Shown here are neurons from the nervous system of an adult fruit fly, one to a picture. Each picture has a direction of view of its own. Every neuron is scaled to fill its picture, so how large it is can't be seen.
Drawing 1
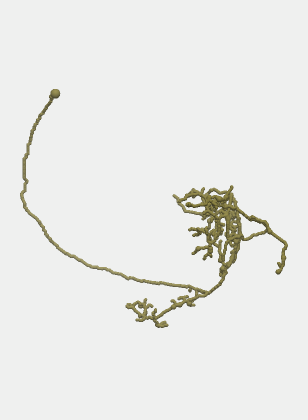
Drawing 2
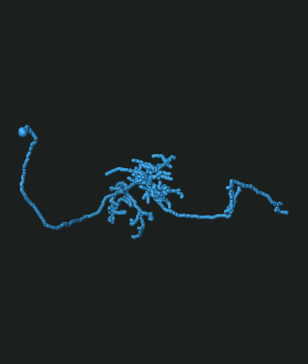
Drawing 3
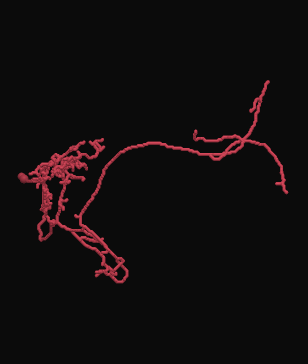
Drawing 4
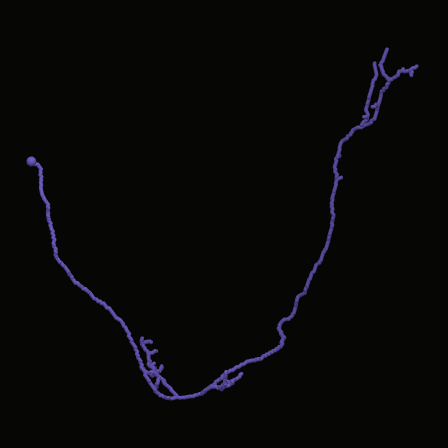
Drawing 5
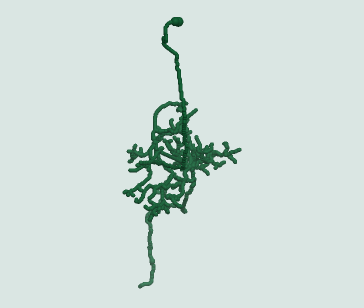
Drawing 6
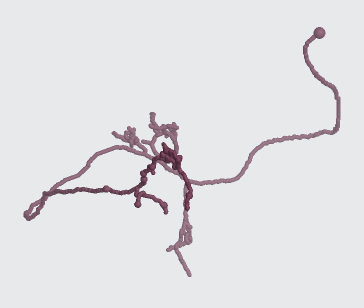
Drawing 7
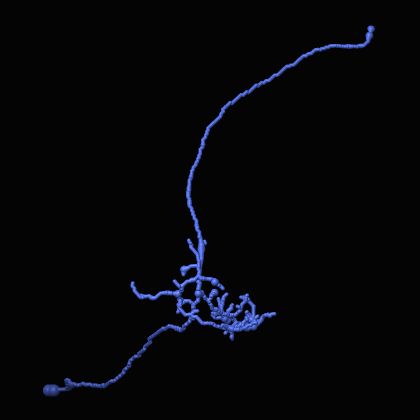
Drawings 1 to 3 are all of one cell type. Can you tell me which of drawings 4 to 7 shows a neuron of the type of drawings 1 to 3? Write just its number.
5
